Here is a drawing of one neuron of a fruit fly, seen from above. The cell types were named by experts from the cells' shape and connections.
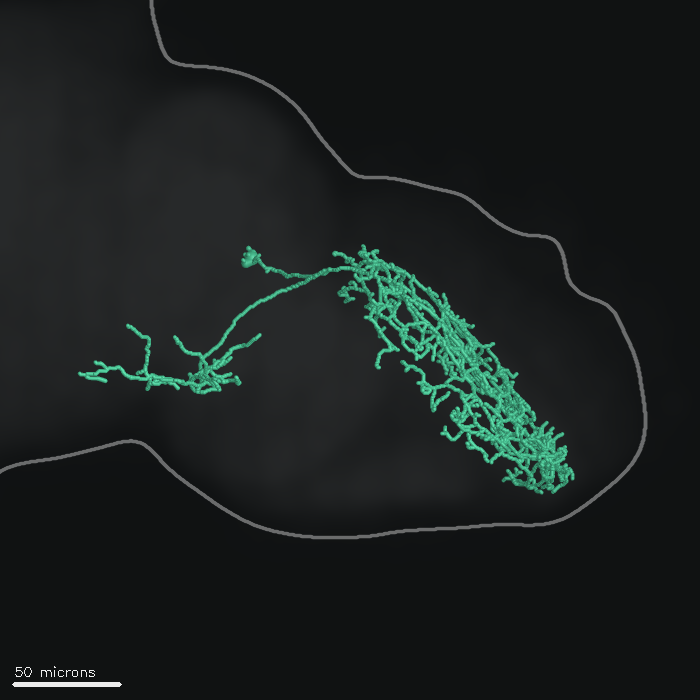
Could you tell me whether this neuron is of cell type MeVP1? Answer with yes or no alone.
no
